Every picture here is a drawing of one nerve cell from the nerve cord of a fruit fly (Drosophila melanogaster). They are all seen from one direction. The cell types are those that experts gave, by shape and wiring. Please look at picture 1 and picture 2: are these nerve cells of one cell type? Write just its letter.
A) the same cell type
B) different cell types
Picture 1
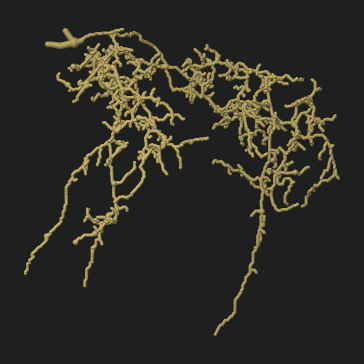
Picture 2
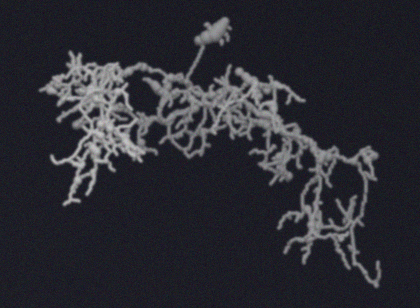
A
